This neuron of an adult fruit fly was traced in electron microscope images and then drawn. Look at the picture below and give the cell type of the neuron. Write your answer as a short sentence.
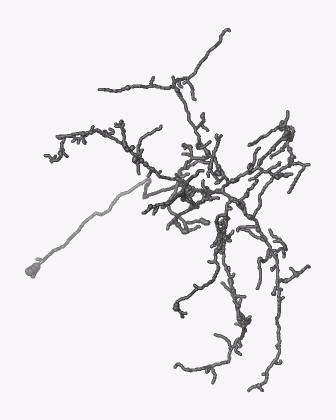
The cell type is IN00A057.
